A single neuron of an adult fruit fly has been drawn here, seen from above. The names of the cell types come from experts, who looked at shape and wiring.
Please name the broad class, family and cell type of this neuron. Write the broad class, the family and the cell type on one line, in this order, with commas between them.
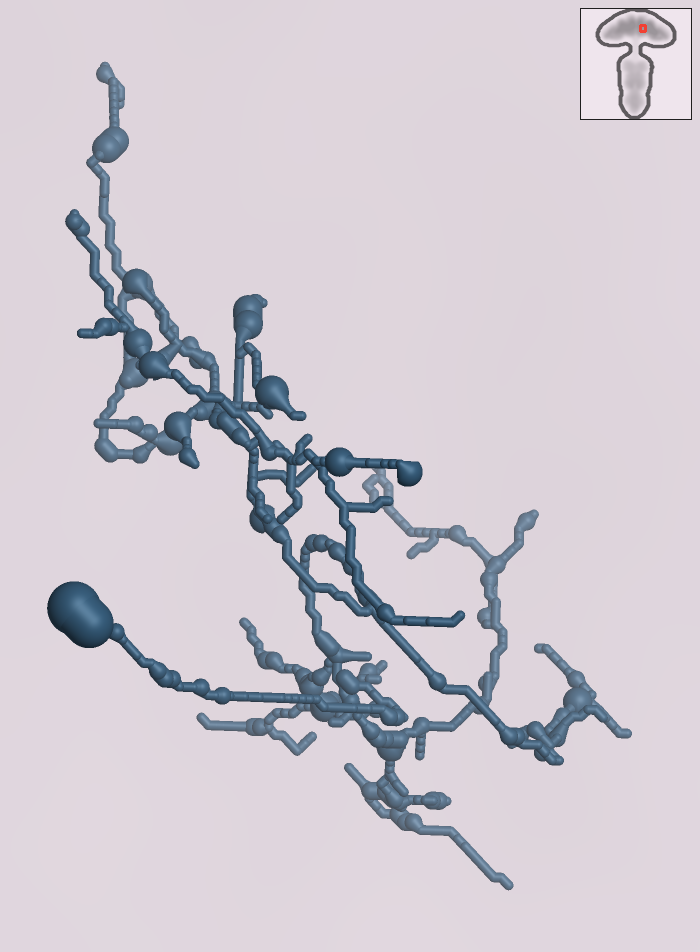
central-brain intrinsic neuron, hemilineage SLPpm2, CB1406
